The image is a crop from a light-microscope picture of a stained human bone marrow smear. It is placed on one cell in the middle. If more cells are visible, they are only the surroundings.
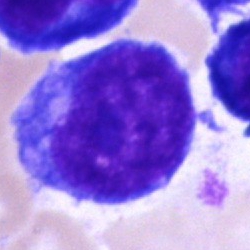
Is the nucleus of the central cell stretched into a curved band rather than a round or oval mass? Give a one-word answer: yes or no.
No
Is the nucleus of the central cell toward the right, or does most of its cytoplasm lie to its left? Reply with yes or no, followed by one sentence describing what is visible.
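Yes. The nucleus sits toward the right, leaving the cytoplasm mostly on the left side.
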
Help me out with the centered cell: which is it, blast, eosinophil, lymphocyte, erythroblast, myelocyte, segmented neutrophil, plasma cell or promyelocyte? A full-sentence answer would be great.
The cell of interest, located centrally, is a blast.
